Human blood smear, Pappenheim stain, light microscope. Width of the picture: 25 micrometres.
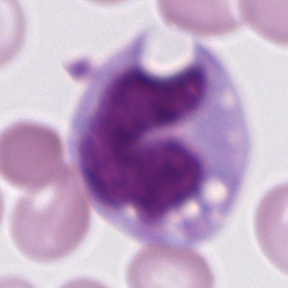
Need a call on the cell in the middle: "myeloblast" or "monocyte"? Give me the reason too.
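I'd call this a monocyte rather than a myeloblast. Look to the right of the nucleus: the cytoplasm rim is wider there than on the left. The cytoplasm is a pale greyish blue, with several small clear vacuoles in its lower part. And at the upper-left edge of the cell, a small dark knob protrudes.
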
